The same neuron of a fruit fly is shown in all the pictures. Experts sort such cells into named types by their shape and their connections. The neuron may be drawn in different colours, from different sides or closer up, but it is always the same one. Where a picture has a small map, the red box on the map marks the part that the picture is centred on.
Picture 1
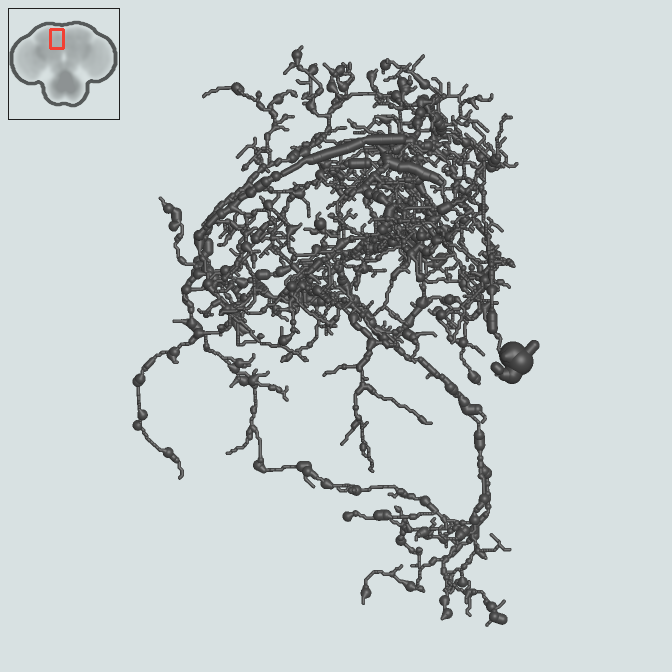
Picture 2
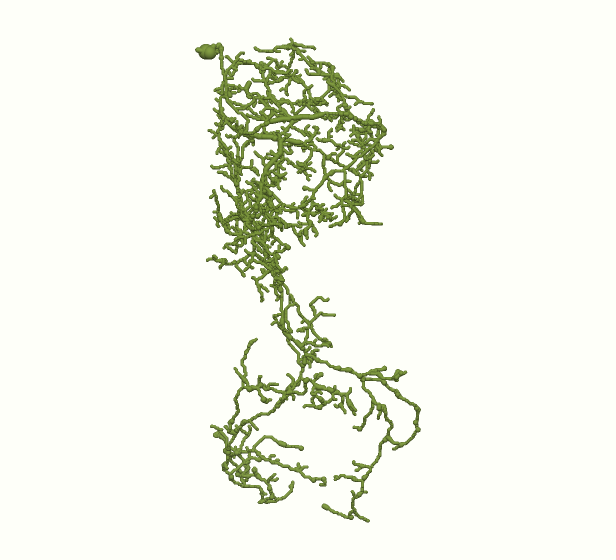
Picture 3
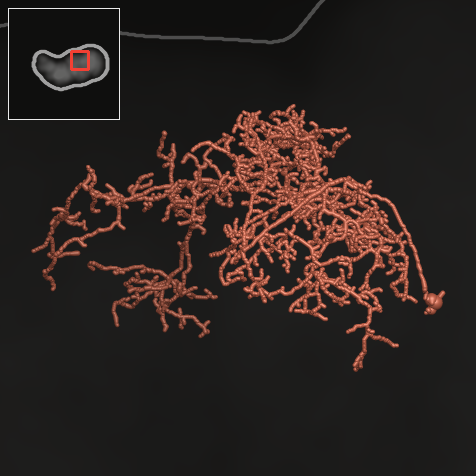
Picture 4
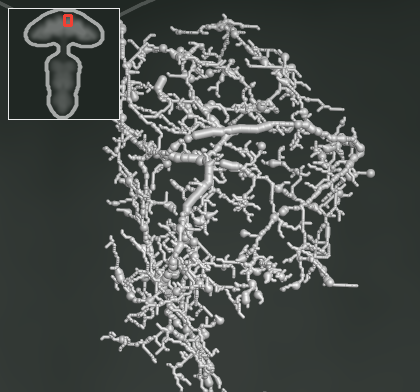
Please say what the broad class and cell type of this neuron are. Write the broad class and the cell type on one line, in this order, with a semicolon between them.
central-brain intrinsic neuron; SMP077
